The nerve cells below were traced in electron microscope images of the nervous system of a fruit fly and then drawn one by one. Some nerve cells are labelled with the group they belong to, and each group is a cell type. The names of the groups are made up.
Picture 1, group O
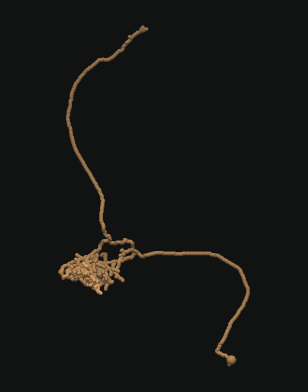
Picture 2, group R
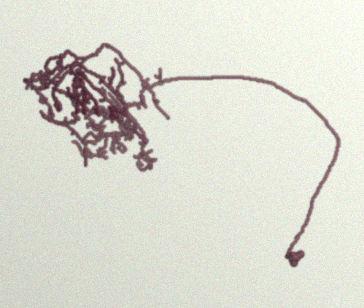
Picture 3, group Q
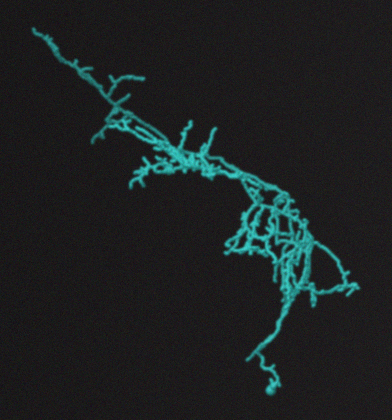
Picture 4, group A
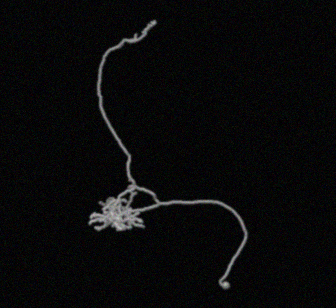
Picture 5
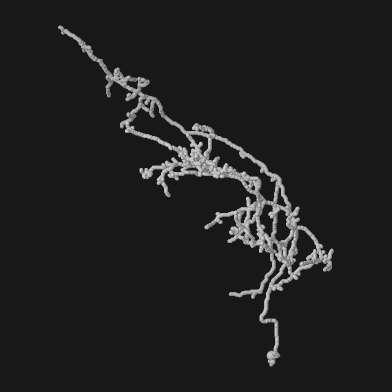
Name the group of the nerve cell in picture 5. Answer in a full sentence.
It belongs to group Q.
